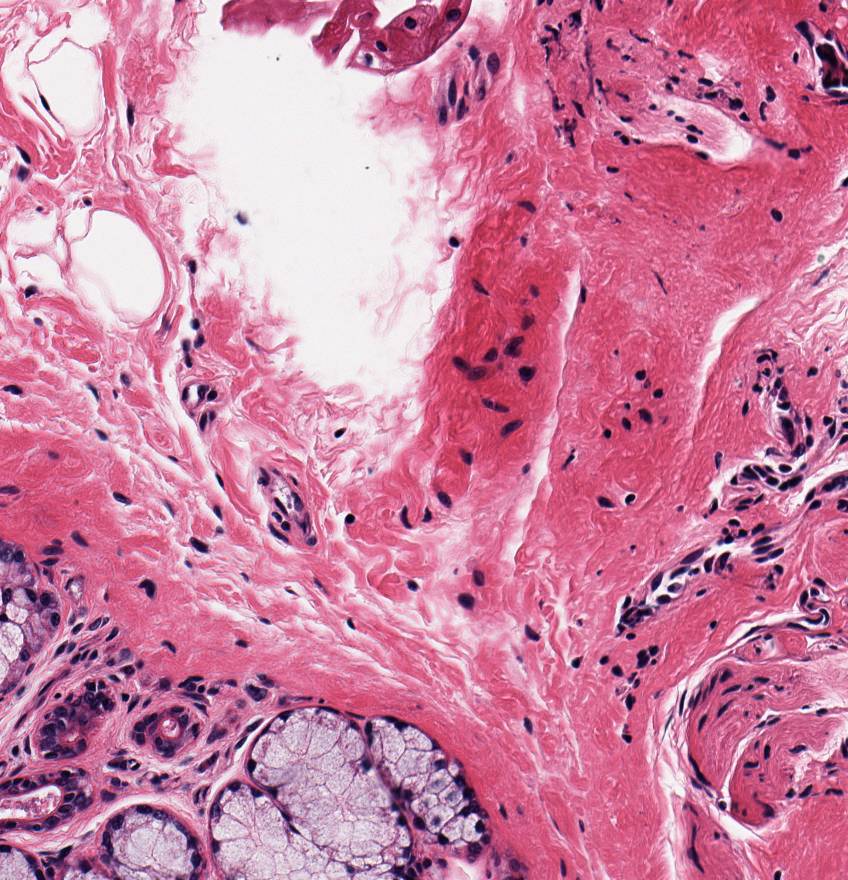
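Minor salivary gland: mucous acini with pale grey, frothy cytoplasm lie lower left, their nuclei flattened against the cell bases. Dense pink fibre bundles with scattered elongated nuclei cross the centre and right diagonally; loose, wavy connective tissue with few nuclei fills the upper left.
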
